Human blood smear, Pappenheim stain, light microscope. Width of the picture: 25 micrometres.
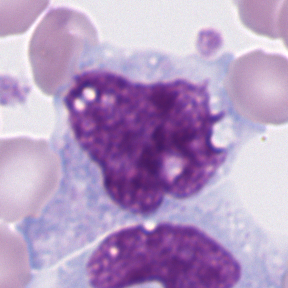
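Monocyte at the centre of a stained smear of human peripheral blood, its nucleus about 14 by 12 micrometres. The chromatin is finely stranded and lacy rather than coarsely clumped. Several small clear spots lie over the nucleus. The cytoplasm is abundant and pale grey-blue, holding only fine, faint, dust-like granules.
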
